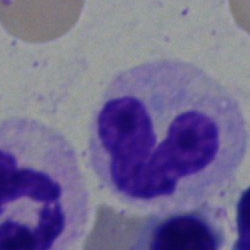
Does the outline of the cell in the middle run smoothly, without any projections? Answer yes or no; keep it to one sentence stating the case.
Yes, the cell is bounded by a smooth edge without blebs or tags.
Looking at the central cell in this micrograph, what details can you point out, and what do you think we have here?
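Quick one: dense, dark purple chromatin, and no nucleoli in the nucleus. There's plenty of cytoplasm, pale lilac, with no vacuoles in it. That's a band neutrophil.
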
